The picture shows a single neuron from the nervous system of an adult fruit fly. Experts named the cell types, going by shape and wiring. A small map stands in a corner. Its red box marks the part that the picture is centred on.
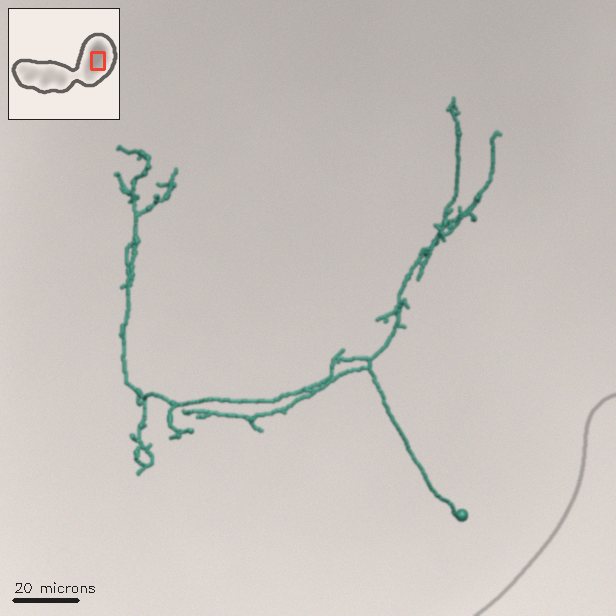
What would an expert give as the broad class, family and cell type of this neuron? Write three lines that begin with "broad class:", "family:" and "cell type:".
broad class: central-brain intrinsic neuron
family: hemilineage LALa1_posterior
cell type: WEDPN17_b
